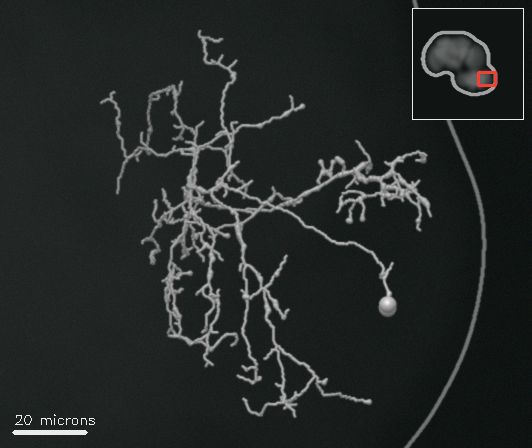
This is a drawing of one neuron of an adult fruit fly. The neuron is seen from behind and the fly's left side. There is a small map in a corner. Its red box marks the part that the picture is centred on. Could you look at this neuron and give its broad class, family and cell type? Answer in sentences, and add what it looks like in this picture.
It is a nerve-cord intrinsic neuron. The family is hemilineage 21A. Its cell type is IN21A051. From top to bottom in the picture it spans about 110 microns. Dozens of branch ends can be seen.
